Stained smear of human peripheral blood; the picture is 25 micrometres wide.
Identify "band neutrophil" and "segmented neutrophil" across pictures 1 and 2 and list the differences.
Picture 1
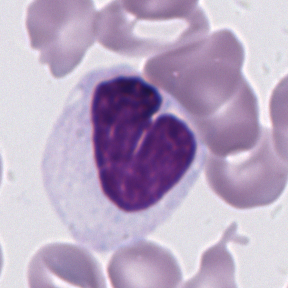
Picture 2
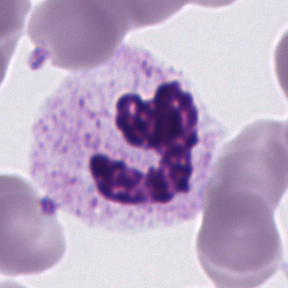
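Picture 1, then, is the band neutrophil, and picture 2 the segmented neutrophil. The first cell is oval and taller than it is wide, while the second is roughly round. In the band neutrophil a deep notch cuts into the nucleus from its top edge.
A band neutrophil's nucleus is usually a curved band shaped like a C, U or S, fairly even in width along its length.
Neither nucleus shows a nucleolus. The segmented neutrophil's chromatin is dark purple and coarsely clumped.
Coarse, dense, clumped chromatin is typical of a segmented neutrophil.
Now the cytoplasm: pale grey-blue with fine, faint lilac specks in the band neutrophil, abundant and pale lilac-pink in the segmented neutrophil. A red cell presses against the band neutrophil's upper right edge, and red cells touch the segmented neutrophil on more than one side.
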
